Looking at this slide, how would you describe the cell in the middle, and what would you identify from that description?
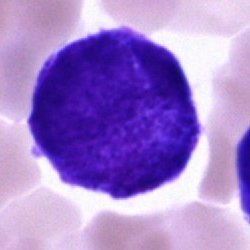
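The whole cell takes a deep blue-violet stain, and you won't find a distinct rim of cytoplasm around the nucleus. There's a small bulge poking out of the lower left edge. No vacuoles anywhere. That's a blast.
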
